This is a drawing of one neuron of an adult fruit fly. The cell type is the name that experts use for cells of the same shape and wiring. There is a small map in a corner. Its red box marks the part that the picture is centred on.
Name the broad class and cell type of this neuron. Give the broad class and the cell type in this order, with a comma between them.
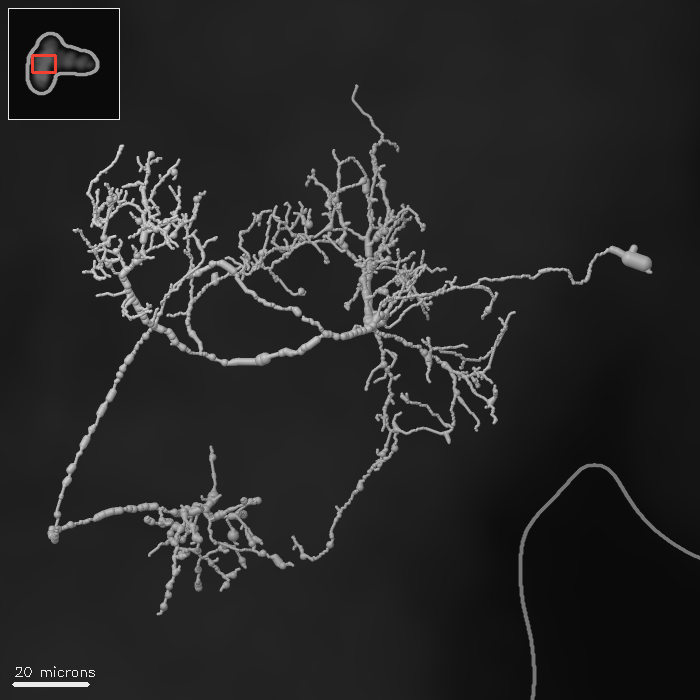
central-brain intrinsic neuron, PS231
